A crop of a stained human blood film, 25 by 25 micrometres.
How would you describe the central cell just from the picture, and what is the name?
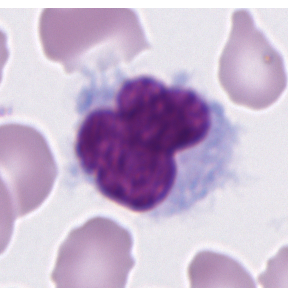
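Start with the nucleus, which measures about 12 micrometres across; its chromatin is dark purple and dense, with a coarse, clumped texture. The cytoplasm is pale blue and wider on the right side of the nucleus than on the left. At its outer edge the cell is ragged, with fine wispy projections. The central cell is a hairy cell.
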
